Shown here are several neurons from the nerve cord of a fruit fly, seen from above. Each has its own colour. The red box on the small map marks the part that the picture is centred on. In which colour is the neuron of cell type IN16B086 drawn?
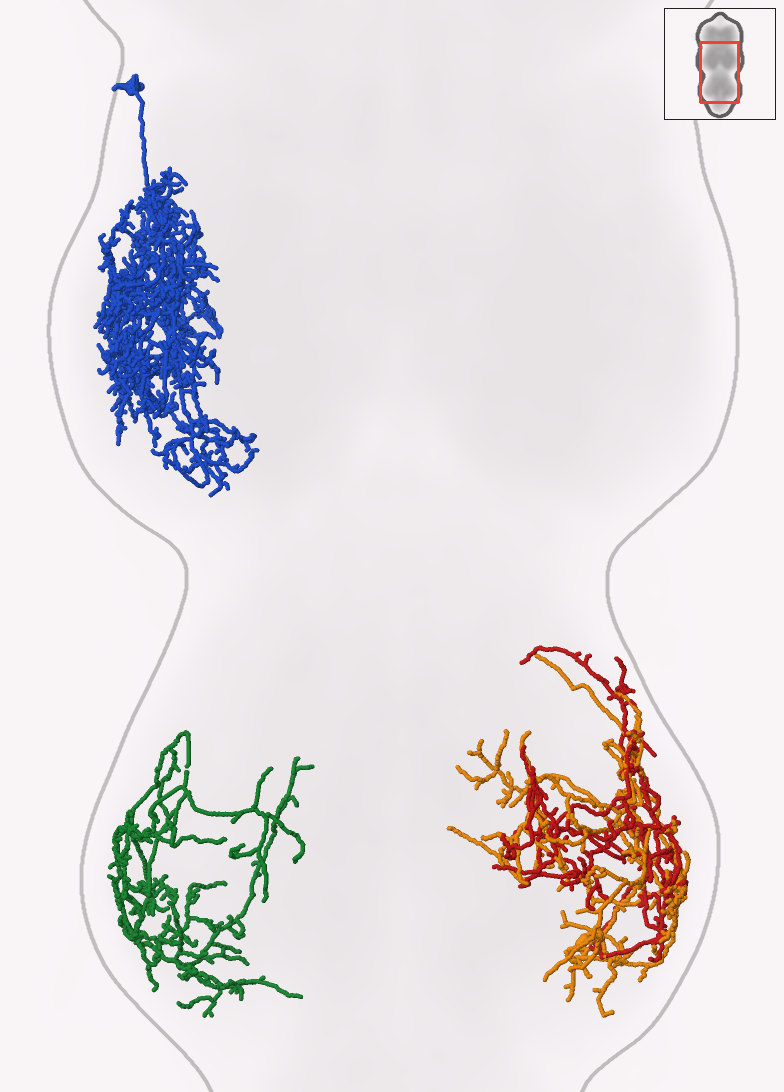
green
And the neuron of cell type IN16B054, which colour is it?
orange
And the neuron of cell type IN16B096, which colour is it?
red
